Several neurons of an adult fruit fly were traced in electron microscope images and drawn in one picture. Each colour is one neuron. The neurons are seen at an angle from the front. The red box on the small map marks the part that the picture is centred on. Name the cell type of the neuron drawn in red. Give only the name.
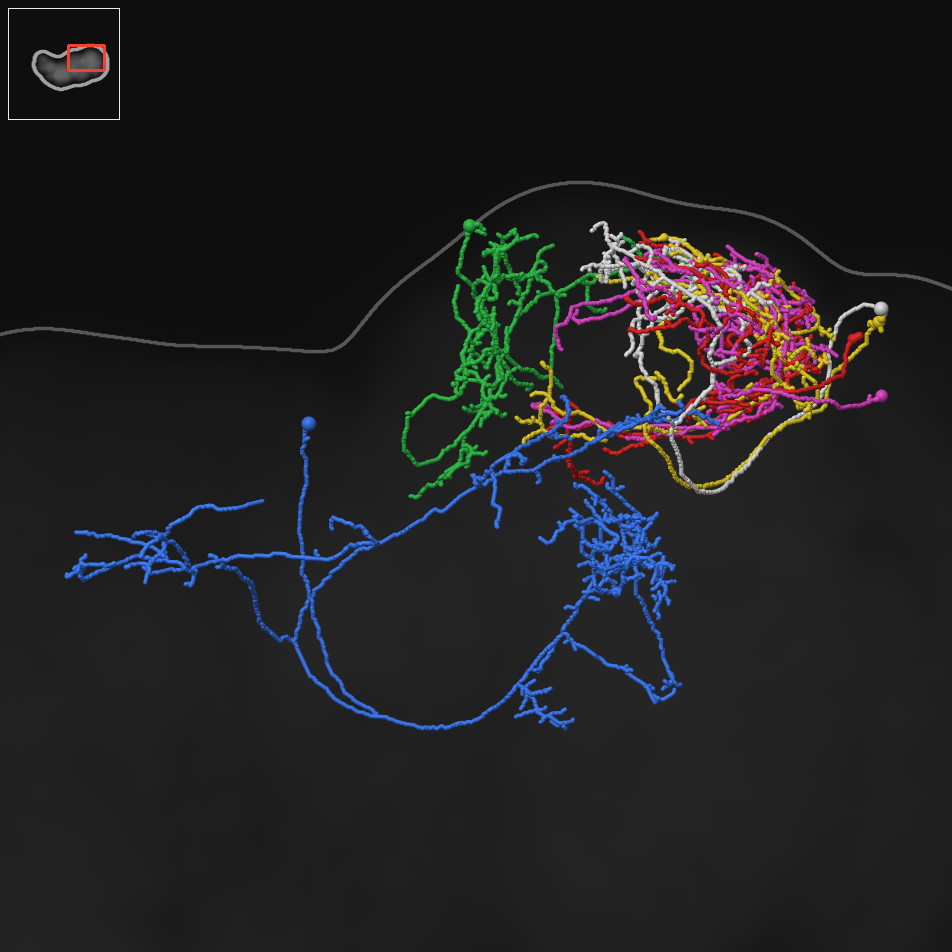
SLP153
